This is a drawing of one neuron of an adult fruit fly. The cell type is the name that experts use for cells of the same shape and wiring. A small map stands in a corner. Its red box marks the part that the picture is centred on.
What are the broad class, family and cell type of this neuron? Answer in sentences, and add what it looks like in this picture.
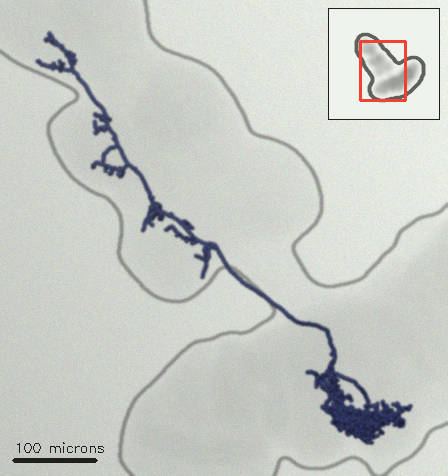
It is a descending neuron. The family is DNg. It is of cell type DNg38. From top to bottom in the picture it spans about 500 microns. As drawn here it is about as wide as it is tall.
